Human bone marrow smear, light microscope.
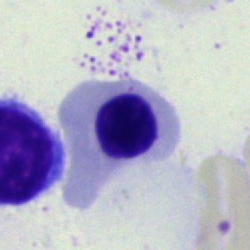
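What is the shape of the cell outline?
Irregular, with the cytoplasm drawn out into a broad extension toward the lower left.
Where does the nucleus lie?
Off-centre, toward the upper right of the cell.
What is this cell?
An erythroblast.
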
